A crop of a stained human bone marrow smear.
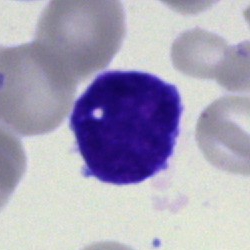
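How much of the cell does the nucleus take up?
The dark-stained nucleus seems to fill nearly the whole cell.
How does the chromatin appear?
Dense and deeply stained dark purple.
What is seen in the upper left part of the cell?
A single small round white spot.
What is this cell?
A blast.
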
